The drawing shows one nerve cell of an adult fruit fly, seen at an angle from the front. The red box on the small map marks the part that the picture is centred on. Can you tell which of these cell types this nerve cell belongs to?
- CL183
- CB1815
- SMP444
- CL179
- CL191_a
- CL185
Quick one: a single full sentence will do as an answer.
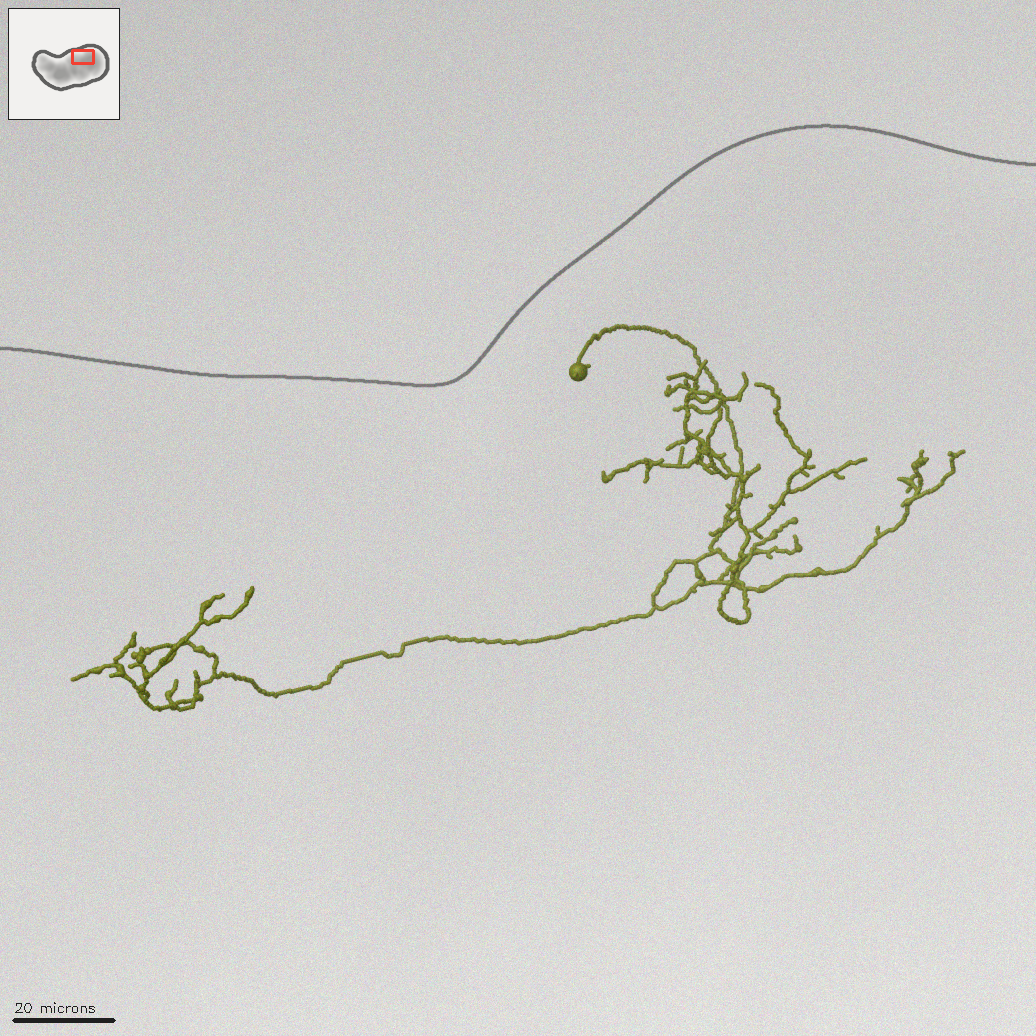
The single nerve cell here is of type CB1815.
